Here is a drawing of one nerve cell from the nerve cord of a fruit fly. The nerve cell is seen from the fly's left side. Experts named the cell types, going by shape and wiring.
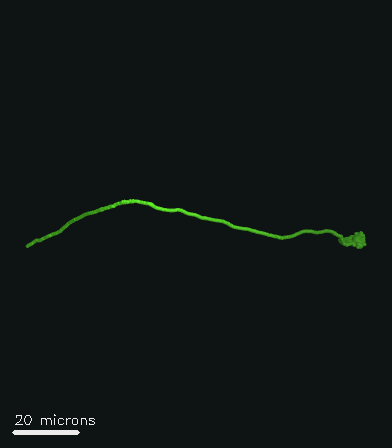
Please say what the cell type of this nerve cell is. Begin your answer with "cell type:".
cell type: IN21A086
